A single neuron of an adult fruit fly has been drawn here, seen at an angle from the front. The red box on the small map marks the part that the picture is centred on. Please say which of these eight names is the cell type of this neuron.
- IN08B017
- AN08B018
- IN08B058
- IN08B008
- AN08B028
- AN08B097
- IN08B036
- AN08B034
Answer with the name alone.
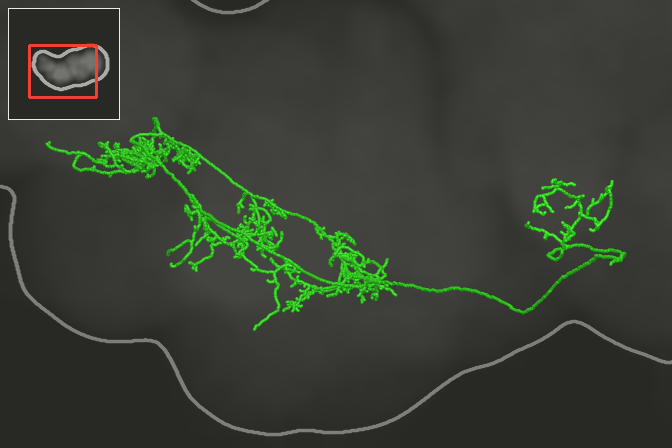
AN08B028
